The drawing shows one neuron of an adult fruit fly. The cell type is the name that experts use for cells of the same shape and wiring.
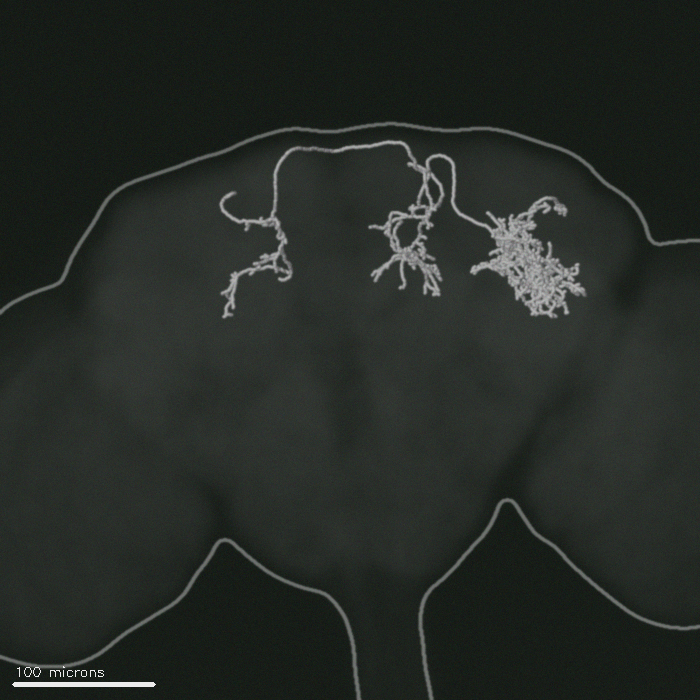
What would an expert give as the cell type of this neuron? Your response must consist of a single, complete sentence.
Included in the cell type CL021 is this neuron.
